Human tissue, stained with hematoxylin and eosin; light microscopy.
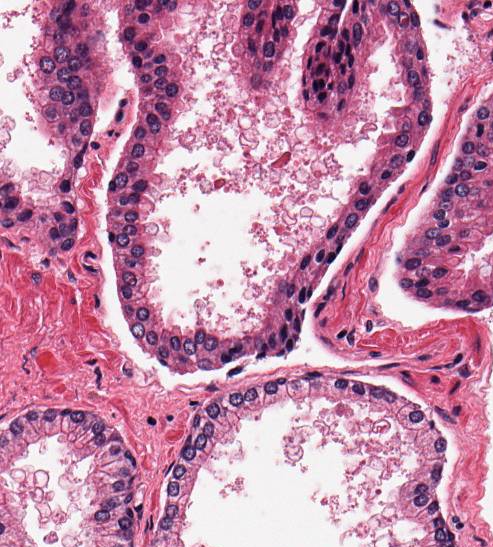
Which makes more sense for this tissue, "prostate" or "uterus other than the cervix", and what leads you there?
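Prostate. Between this and uterus other than the cervix, look to the stroma.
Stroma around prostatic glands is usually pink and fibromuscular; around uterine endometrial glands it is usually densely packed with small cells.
Here the stroma holds spindle-shaped nuclei running parallel to the gland outlines. Epithelial nuclei round, many with a small nucleolus; cytoplasm pale pink. Lumens contain pale pink flocculent material with many small rounded fragments.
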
